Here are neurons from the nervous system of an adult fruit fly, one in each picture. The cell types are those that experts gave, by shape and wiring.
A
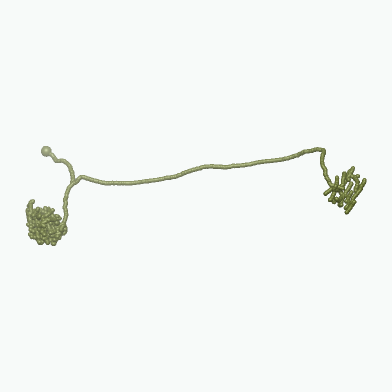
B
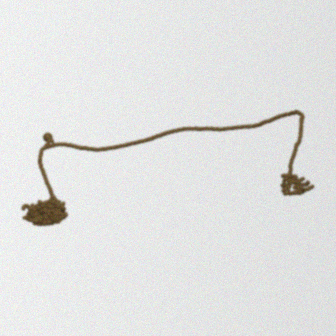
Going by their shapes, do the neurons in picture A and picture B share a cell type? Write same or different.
same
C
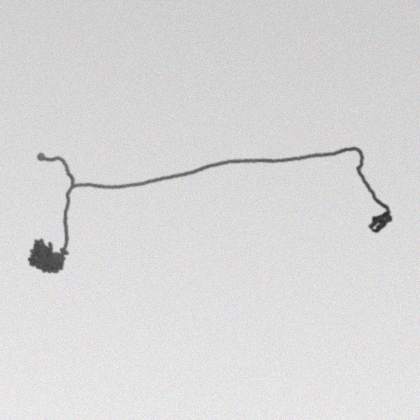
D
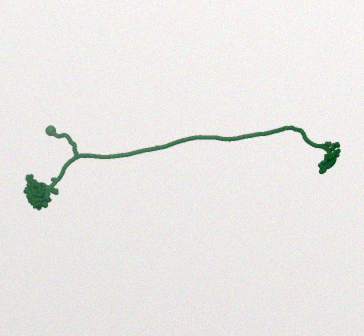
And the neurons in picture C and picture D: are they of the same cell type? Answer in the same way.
same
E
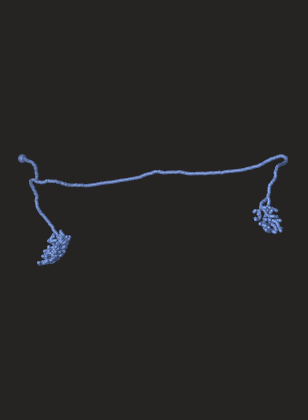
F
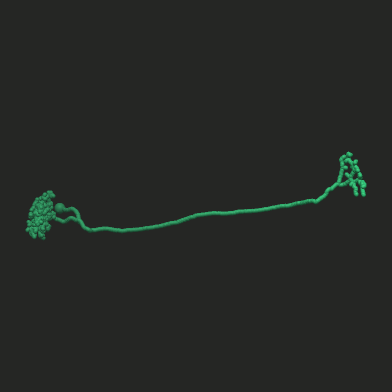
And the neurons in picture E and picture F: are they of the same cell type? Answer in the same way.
different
